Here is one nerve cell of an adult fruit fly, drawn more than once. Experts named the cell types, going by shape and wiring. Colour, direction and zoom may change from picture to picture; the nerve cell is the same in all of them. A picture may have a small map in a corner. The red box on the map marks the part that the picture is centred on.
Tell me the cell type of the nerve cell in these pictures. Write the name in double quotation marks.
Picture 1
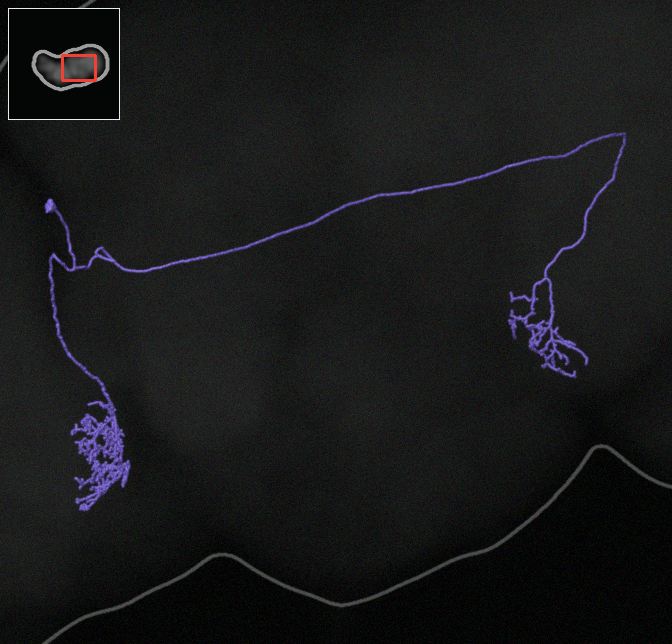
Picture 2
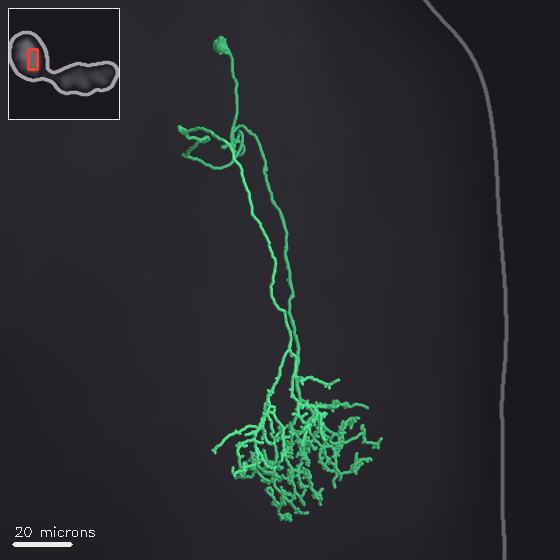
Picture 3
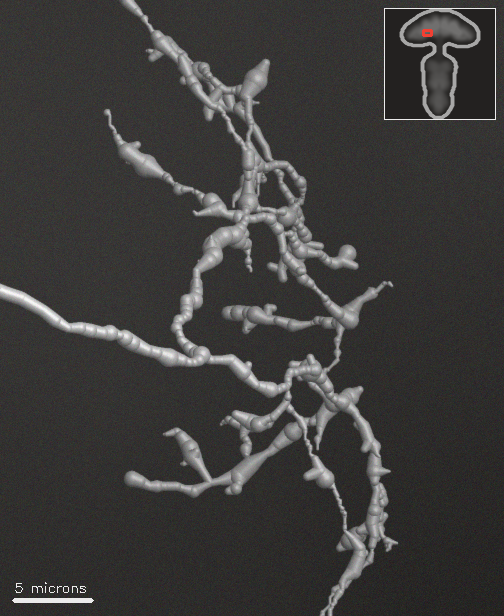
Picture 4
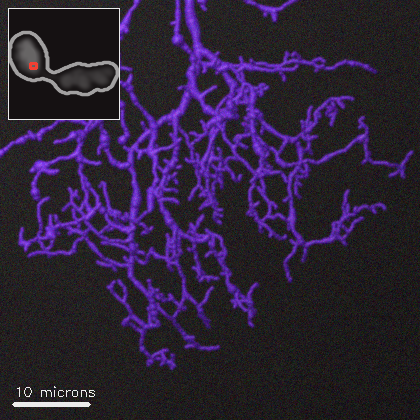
"LC14a-2"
